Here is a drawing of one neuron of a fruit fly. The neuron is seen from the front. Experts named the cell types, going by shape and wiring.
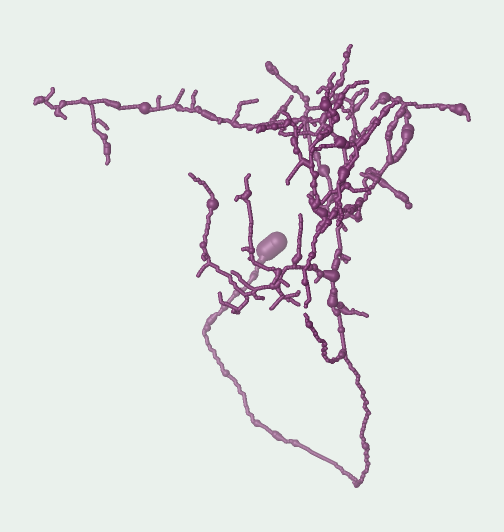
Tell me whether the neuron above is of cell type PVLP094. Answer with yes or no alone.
no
